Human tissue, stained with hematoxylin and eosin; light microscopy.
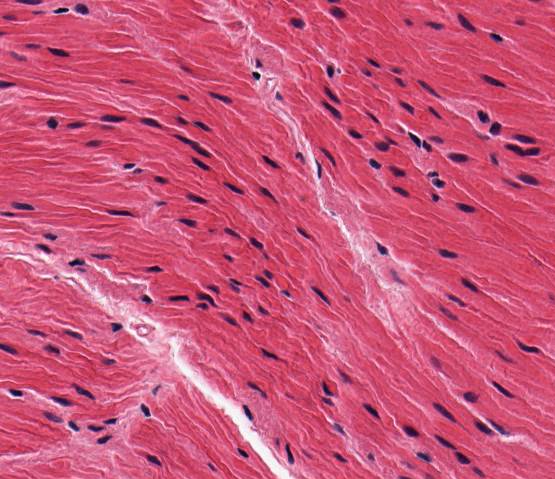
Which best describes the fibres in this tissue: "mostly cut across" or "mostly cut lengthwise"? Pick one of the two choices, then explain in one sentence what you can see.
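Mostly cut lengthwise. The fibres are cut lengthwise, running obliquely across the field rather than showing round cross-sectional profiles.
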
